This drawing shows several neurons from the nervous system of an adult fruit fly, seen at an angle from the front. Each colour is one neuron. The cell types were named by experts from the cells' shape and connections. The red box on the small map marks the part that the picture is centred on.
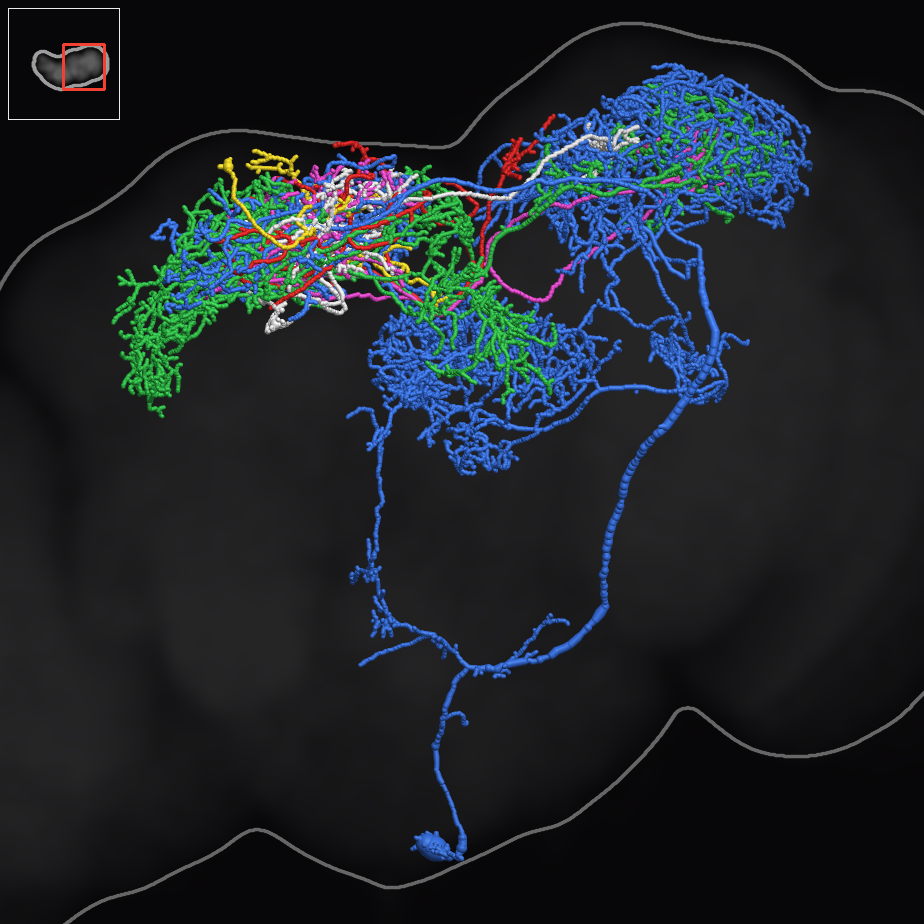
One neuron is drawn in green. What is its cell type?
SMP503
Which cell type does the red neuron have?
SMP509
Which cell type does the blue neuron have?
OA-VPM3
